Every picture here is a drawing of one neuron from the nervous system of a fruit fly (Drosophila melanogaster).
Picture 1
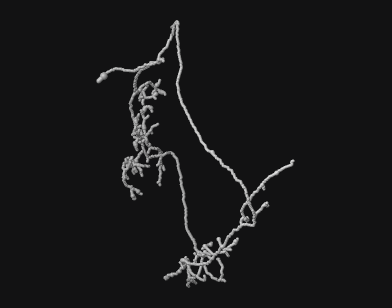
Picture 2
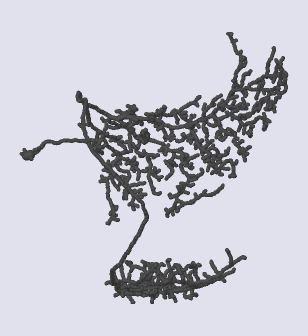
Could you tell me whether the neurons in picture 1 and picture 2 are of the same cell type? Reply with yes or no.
yes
